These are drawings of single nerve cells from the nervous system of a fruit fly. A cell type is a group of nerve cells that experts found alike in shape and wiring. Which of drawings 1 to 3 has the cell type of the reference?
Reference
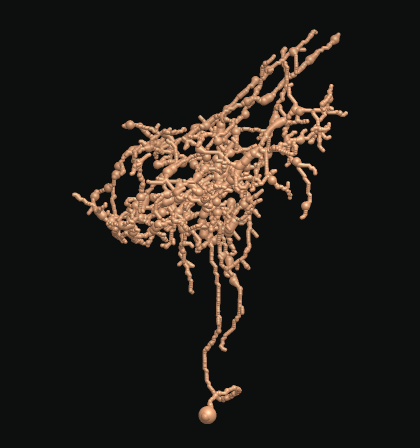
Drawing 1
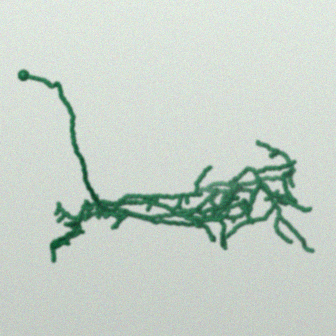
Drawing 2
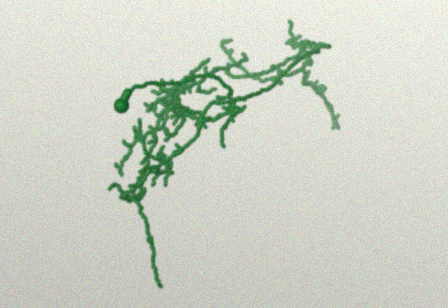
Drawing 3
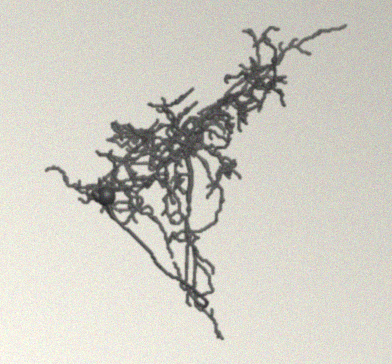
3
